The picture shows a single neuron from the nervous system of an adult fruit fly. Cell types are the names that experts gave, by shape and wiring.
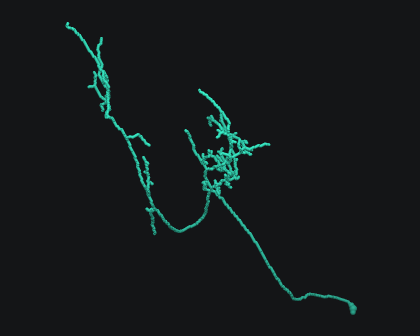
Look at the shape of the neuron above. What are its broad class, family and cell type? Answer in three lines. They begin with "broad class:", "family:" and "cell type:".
broad class: nerve-cord intrinsic neuron
family: hemilineage 06A
cell type: IN06A129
